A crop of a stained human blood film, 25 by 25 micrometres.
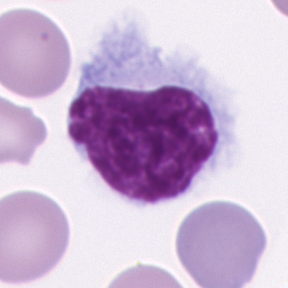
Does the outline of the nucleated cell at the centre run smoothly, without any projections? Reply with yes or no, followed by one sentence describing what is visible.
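No. The edge of the cytoplasm is frayed into fine hair-like projections.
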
